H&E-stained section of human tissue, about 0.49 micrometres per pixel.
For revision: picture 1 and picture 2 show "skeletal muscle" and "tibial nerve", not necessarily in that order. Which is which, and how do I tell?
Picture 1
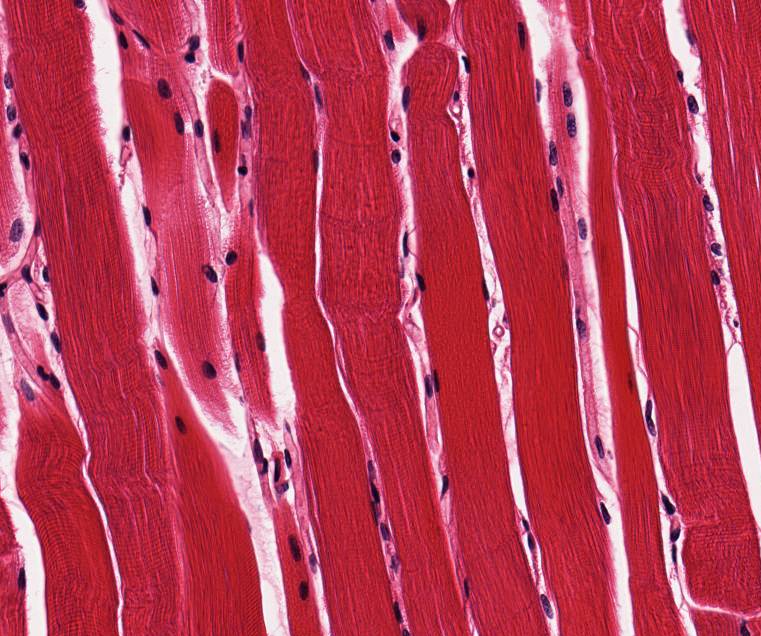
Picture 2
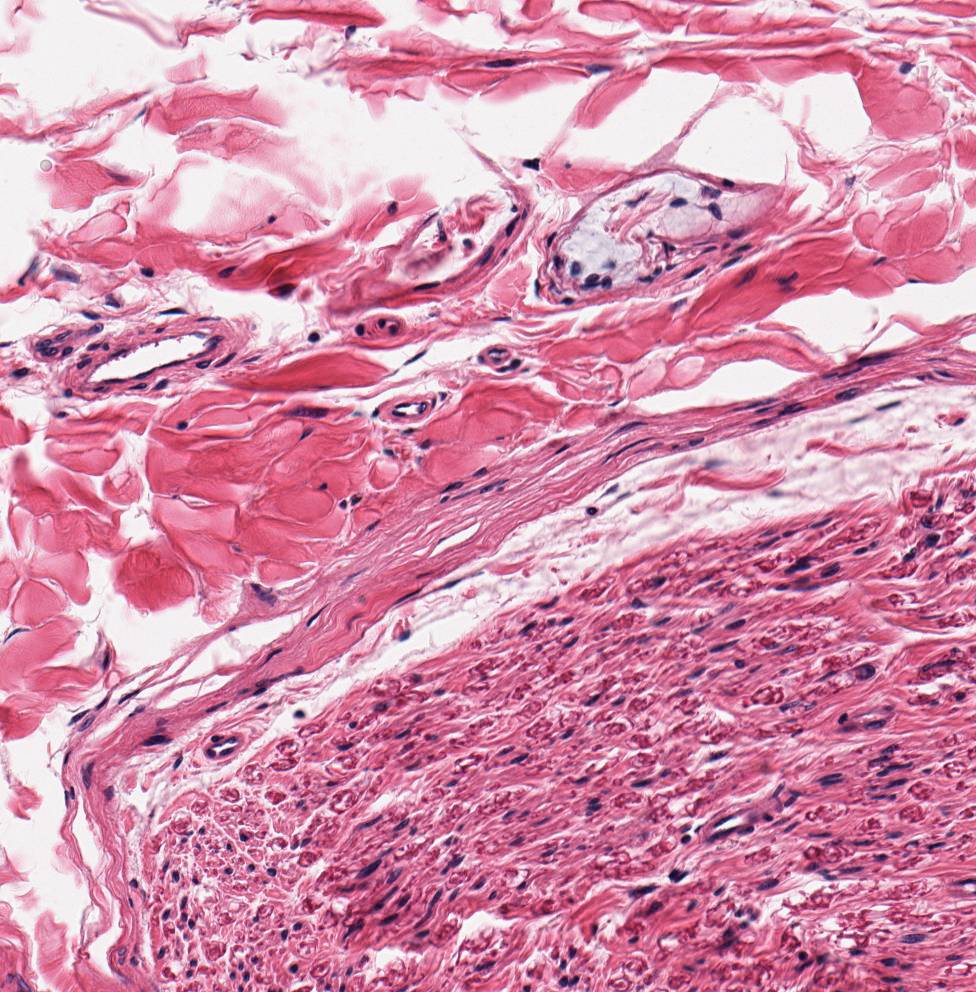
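Skeletal muscle appears in picture 1, tibial nerve in picture 2. The muscle fibres, cut lengthwise, run parallel from top to bottom without branching or joining, and their dark oval to elongated nuclei lie at the edges, long axes along the fibres. The nerve field is split by a diagonal boundary into a loosely arranged upper left part and a densely cellular lower right part, with a band of wavy fibrous tissue bearing elongated dark nuclei running from lower left toward upper right between them. Small vessels with open lumens lie among the fibres of the upper left part.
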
